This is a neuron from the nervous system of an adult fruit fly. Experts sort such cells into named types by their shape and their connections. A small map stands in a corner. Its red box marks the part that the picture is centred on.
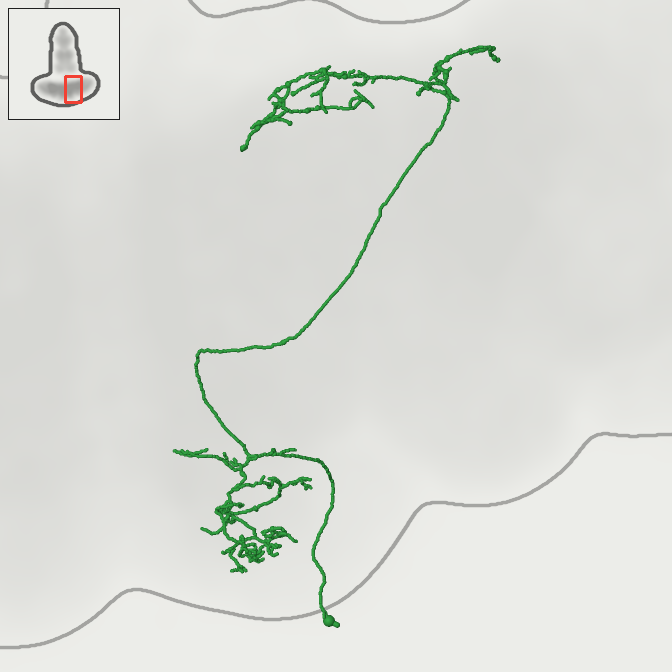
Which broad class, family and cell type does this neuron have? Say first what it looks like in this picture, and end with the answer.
The cell body is at the bottom of the picture. Dozens of branch ends can be seen. This is a central-brain intrinsic neuron. Its family is hemilineage ALv1. It is of cell type M_vPNml53.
